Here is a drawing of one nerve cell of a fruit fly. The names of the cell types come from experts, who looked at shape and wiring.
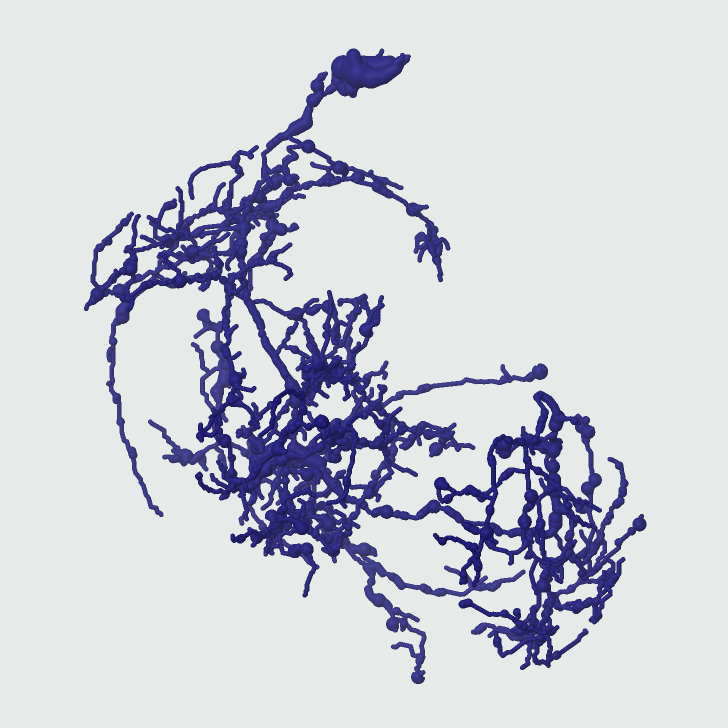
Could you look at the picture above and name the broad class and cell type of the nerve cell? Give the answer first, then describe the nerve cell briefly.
It is a nerve-cord intrinsic neuron. The cell type is INXXX273. The picture shows more than a hundred branch ends. In this view it is about as wide as it is tall.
